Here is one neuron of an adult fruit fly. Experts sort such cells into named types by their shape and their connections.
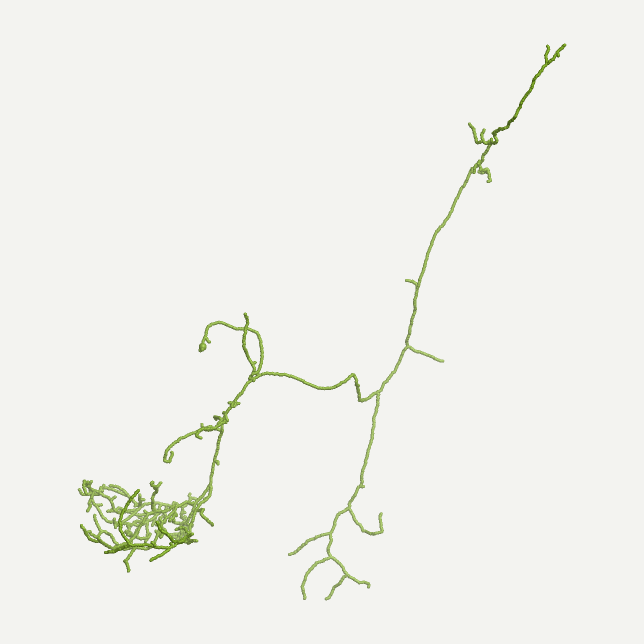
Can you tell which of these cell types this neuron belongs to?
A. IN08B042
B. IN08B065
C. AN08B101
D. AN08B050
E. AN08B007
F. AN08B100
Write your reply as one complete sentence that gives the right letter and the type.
The type of cell that the neuron represents is IN08B042, option A.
